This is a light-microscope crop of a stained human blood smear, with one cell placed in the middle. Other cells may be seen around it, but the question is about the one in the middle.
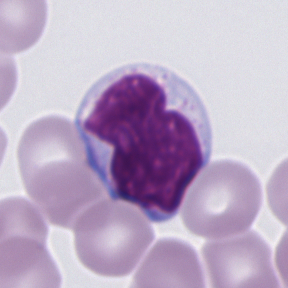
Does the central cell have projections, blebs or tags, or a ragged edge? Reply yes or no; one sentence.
No, by its outline the cell is smooth and even.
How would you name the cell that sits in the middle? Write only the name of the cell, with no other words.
large granular lymphocyte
